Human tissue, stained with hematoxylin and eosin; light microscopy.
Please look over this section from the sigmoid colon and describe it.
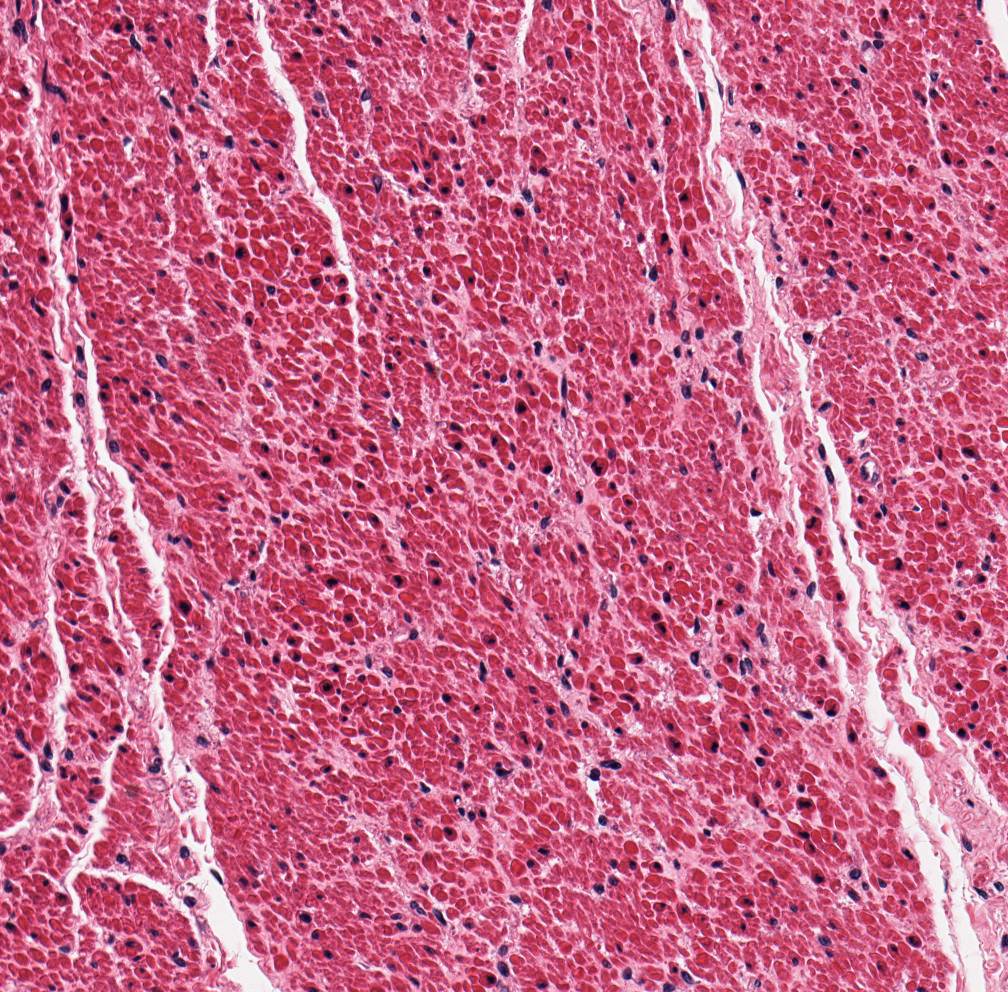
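Densely packed muscle cells fill the entire field, cut mostly in cross section as small rounded profiles. Thin strands of paler pink connective tissue divide them into bundles. Their cytoplasm stains a strong deep red-pink. Nuclei are small, dark and round to oval, scattered singly; only some profiles contain one.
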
